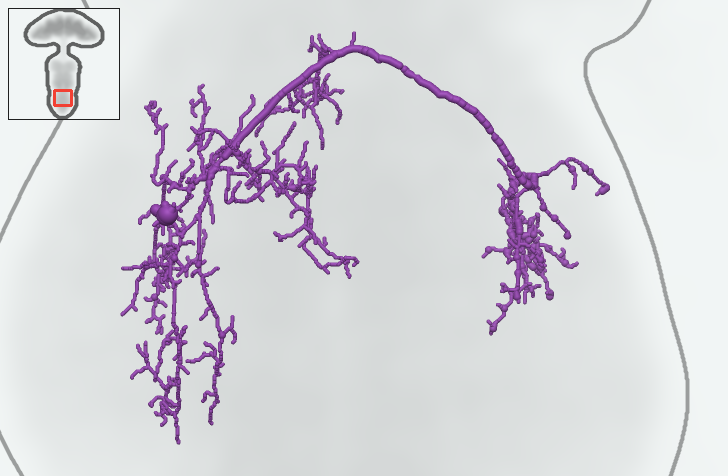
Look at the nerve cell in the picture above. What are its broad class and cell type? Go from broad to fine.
nerve-cord intrinsic neuron; INXXX251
